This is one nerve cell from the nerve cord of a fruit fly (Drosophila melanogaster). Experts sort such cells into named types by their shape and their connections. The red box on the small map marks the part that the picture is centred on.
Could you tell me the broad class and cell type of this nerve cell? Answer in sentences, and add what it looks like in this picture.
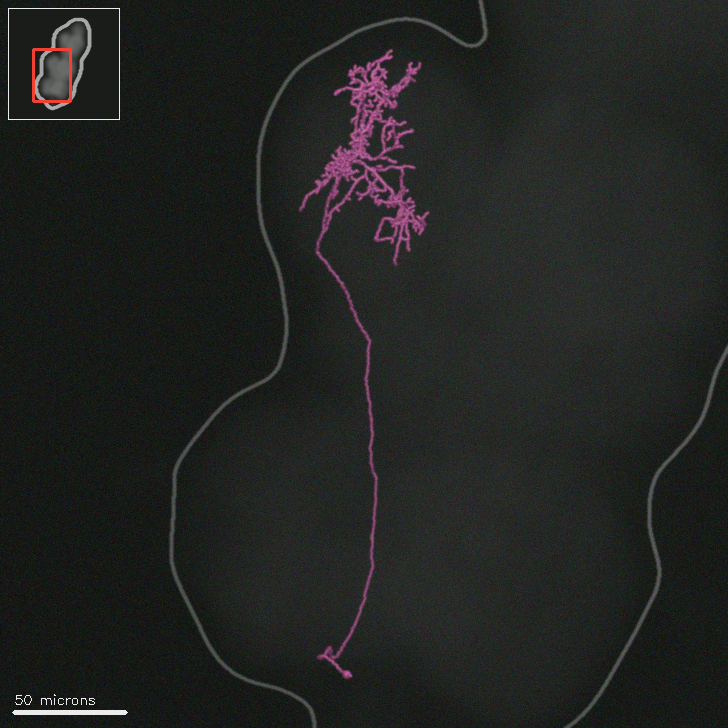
It is a nerve-cord intrinsic neuron. The cell type is INXXX321. By the scale bar it is about 300 microns tall in this view. The picture shows dozens of branch ends.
